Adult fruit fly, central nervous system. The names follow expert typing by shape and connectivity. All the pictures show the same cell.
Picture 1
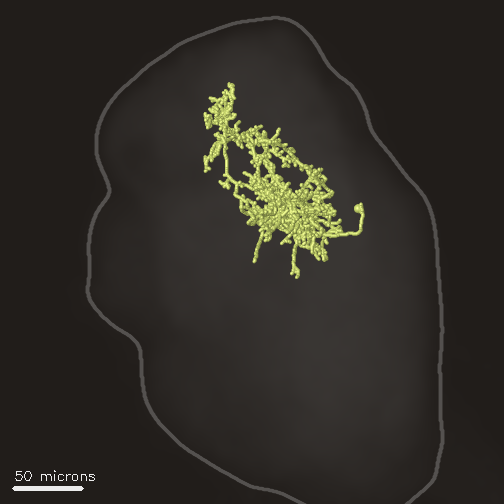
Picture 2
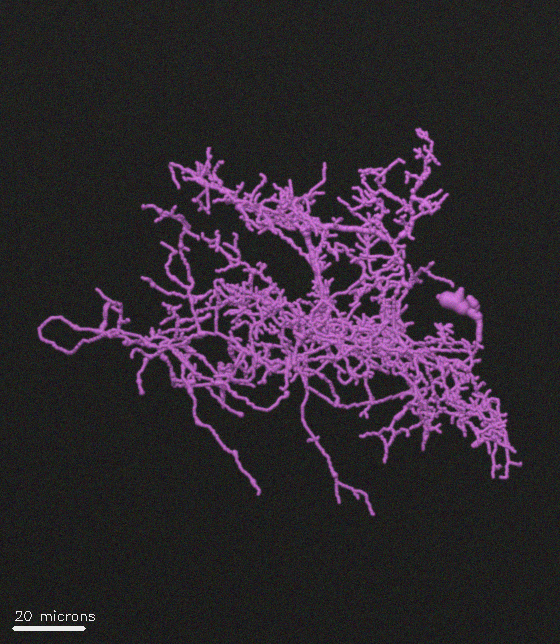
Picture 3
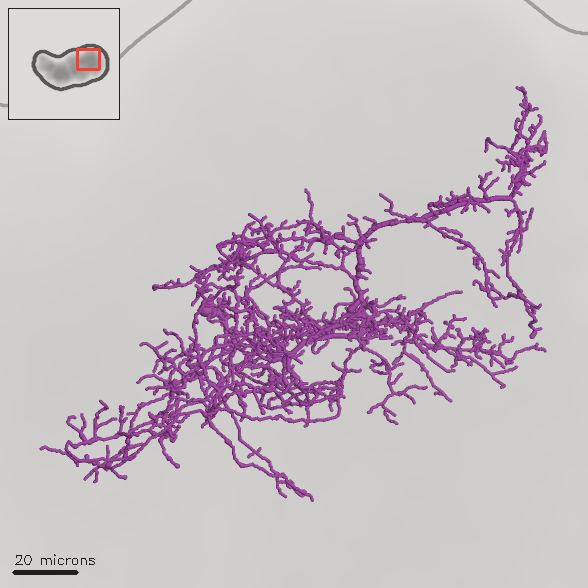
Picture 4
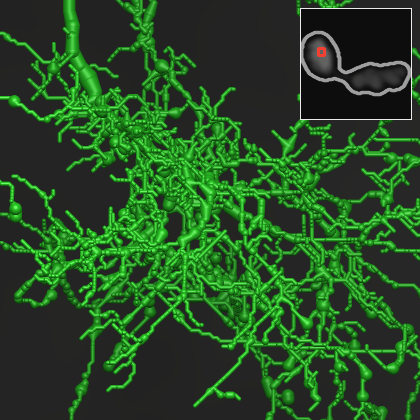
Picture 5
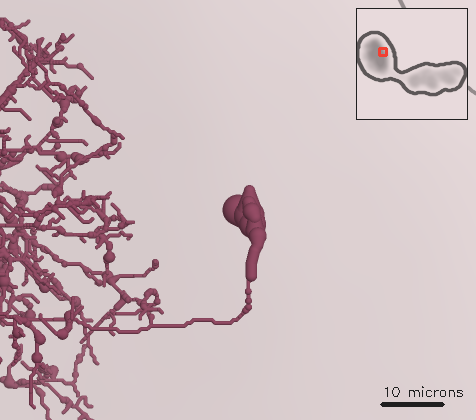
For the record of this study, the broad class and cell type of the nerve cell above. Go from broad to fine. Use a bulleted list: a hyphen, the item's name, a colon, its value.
- broad class: central-brain intrinsic neuron
- cell type: CL263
